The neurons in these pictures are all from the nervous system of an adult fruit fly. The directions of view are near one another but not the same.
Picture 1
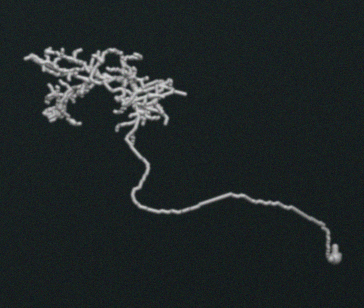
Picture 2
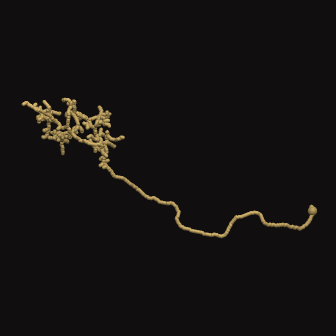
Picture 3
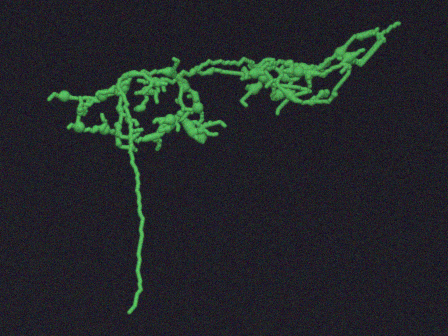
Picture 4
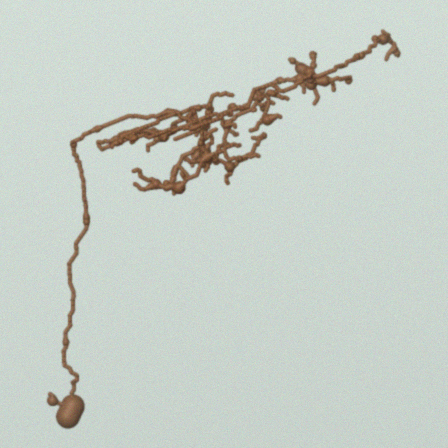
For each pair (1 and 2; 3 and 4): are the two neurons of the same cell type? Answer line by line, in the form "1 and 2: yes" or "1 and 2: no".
1 and 2: yes
3 and 4: yes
